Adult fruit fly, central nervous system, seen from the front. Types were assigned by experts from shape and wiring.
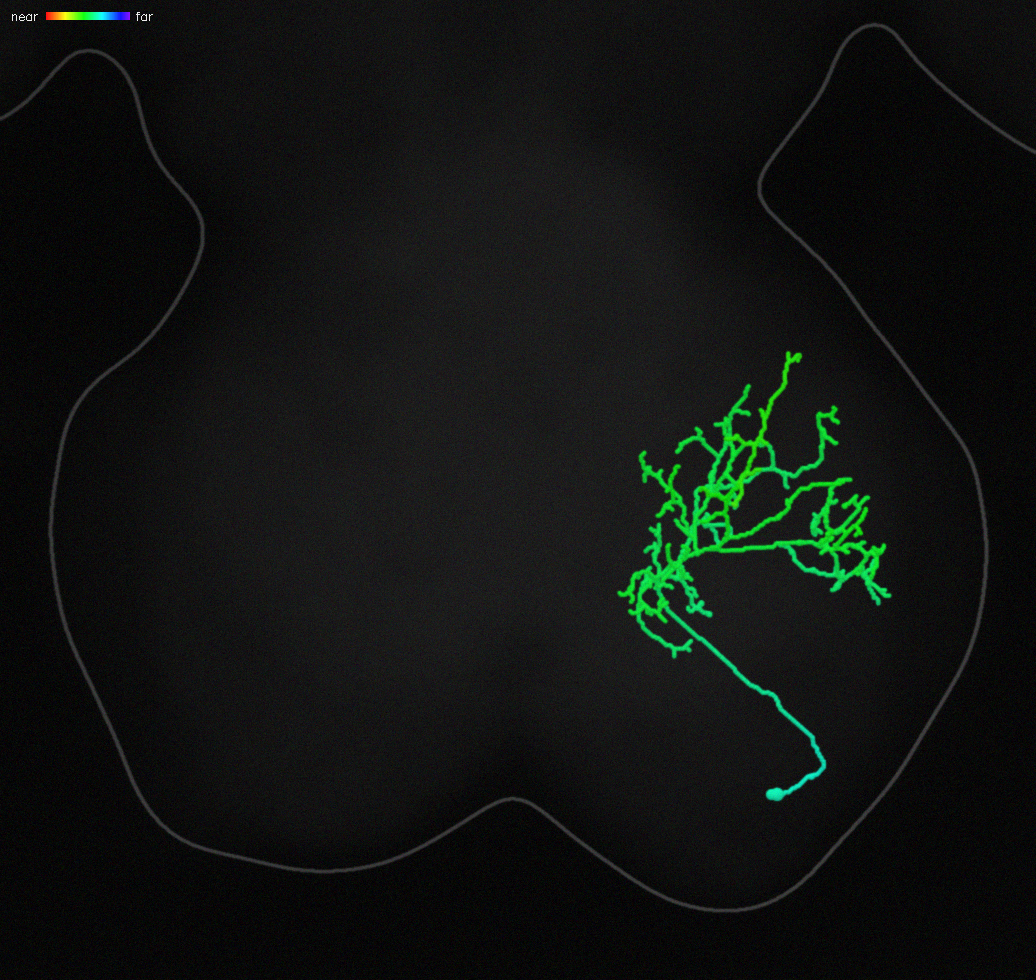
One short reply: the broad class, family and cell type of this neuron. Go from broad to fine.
nerve-cord intrinsic neuron; hemilineage 21A; IN21A076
